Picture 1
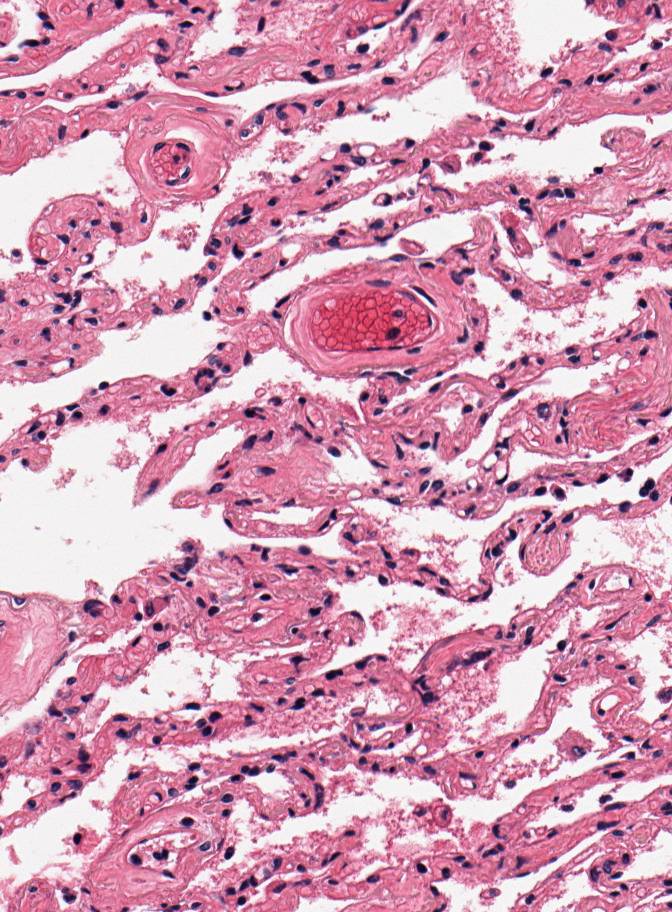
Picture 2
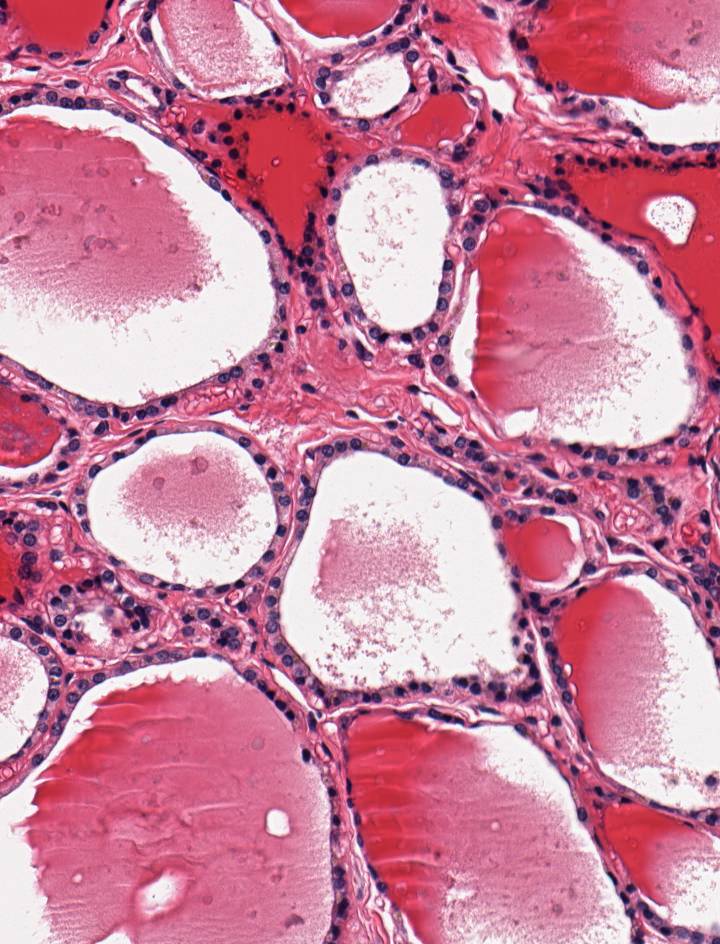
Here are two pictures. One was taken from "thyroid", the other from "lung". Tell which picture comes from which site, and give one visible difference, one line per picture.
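Site of picture 1: lung. No glands and no fat cells are seen anywhere in the field.
Site of picture 2: thyroid. The whole field is made of closely packed rounded follicles of widely varying size.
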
